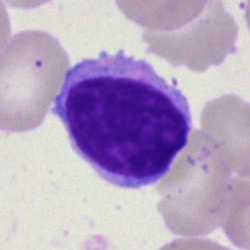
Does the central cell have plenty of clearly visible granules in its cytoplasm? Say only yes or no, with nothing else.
No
